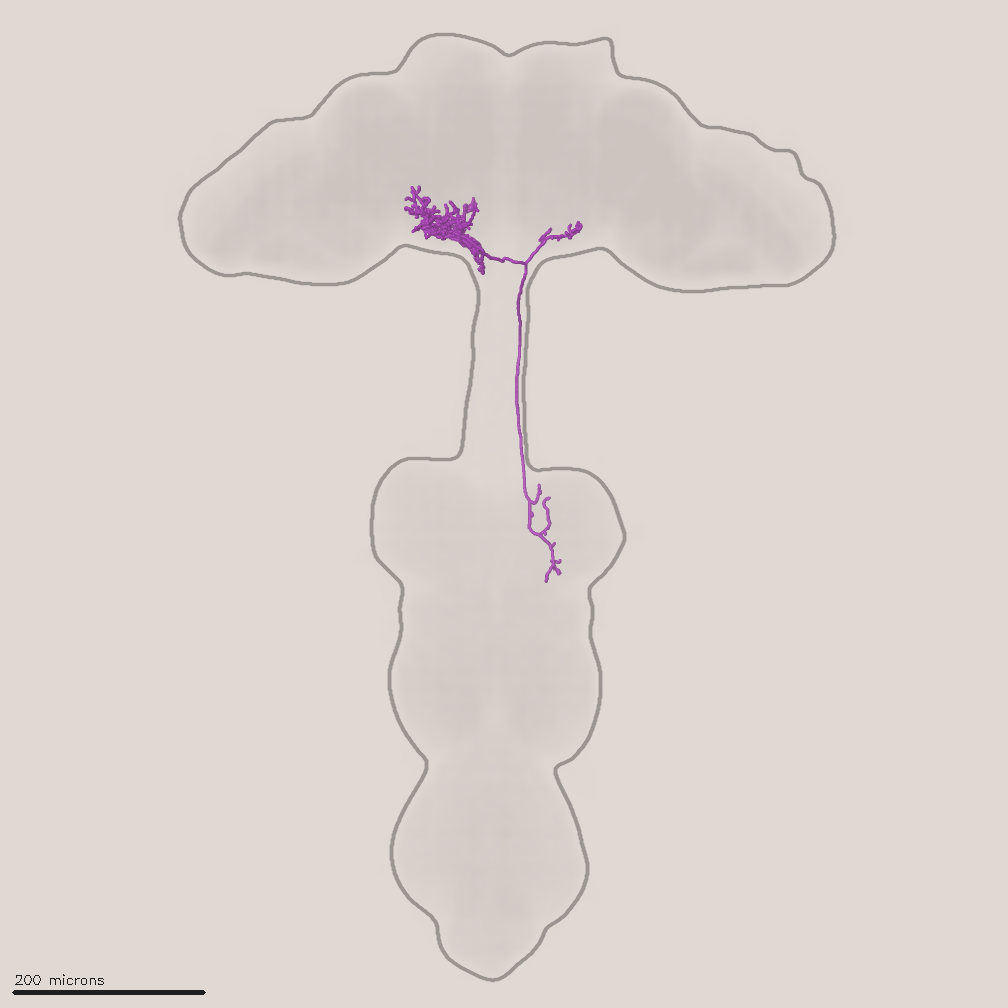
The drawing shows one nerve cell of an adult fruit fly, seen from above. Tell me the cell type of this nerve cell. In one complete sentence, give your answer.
Under the cell type DNge072 falls this nerve cell.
